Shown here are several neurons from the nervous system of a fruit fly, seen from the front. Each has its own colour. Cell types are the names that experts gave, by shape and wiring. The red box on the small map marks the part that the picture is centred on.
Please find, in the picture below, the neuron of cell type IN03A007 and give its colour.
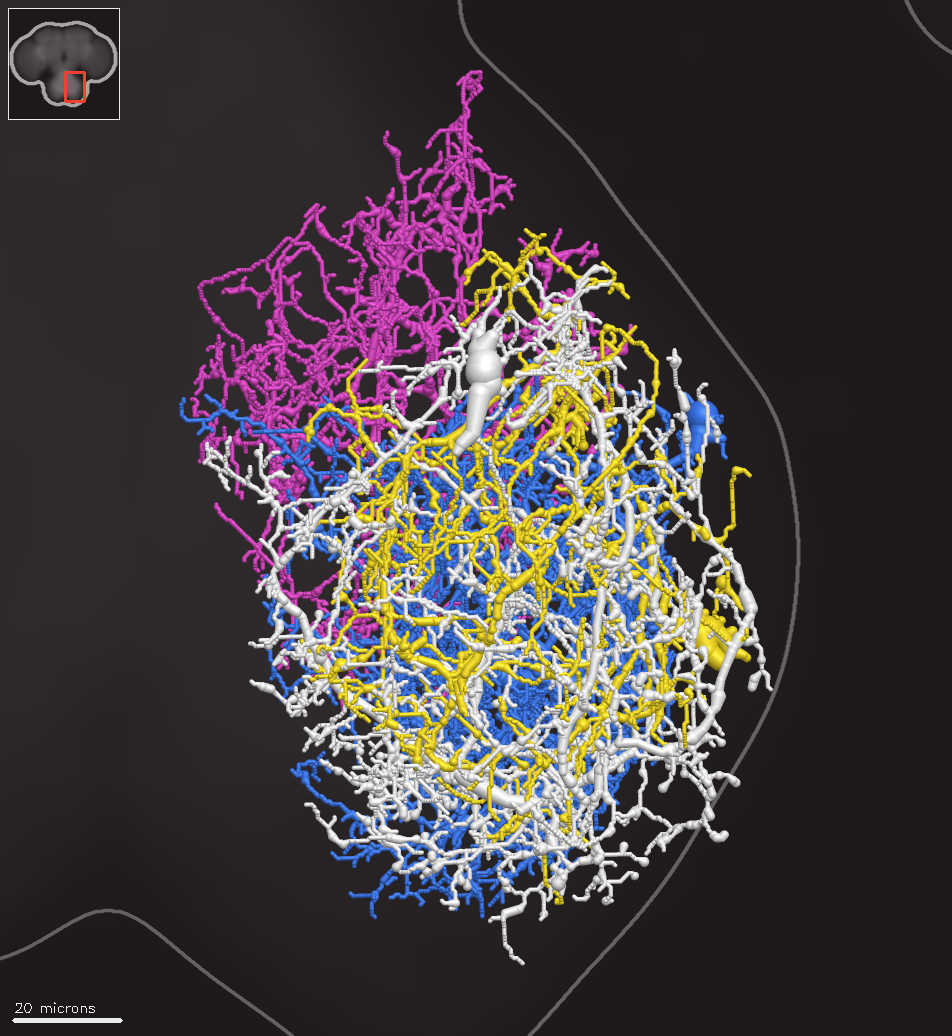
magenta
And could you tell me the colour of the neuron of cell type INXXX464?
blue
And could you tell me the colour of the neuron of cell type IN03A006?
yellow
